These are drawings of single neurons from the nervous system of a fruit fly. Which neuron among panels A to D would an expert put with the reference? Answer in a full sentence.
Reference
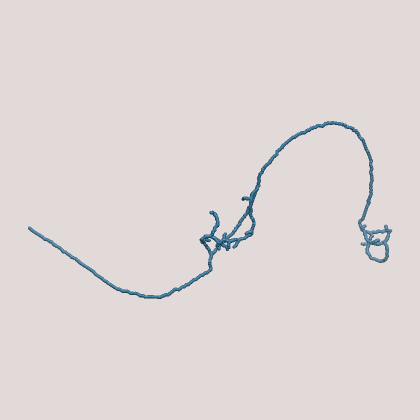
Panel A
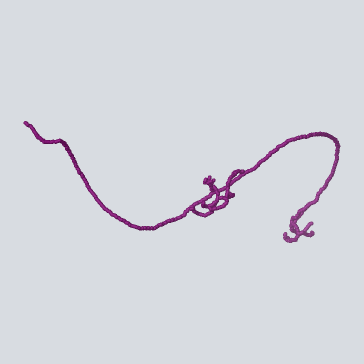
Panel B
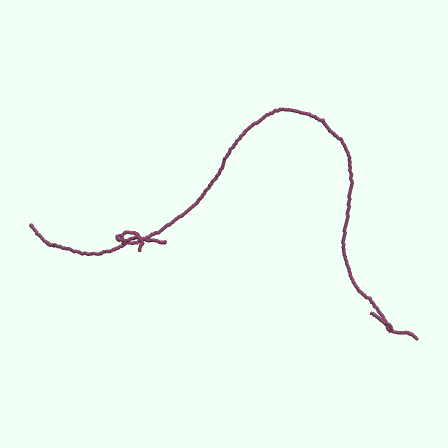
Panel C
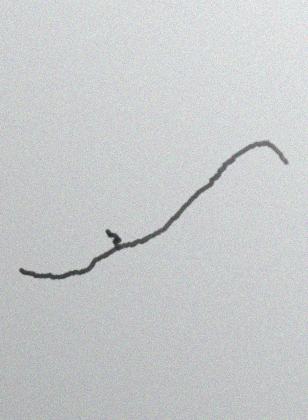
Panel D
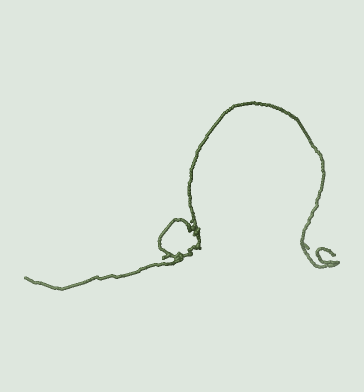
The neuron in panel A is of the same cell type.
